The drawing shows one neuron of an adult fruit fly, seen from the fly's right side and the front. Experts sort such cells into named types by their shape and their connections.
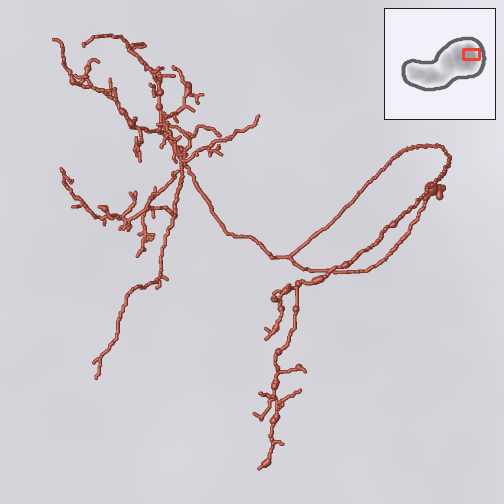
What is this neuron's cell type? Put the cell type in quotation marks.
"PLP043"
